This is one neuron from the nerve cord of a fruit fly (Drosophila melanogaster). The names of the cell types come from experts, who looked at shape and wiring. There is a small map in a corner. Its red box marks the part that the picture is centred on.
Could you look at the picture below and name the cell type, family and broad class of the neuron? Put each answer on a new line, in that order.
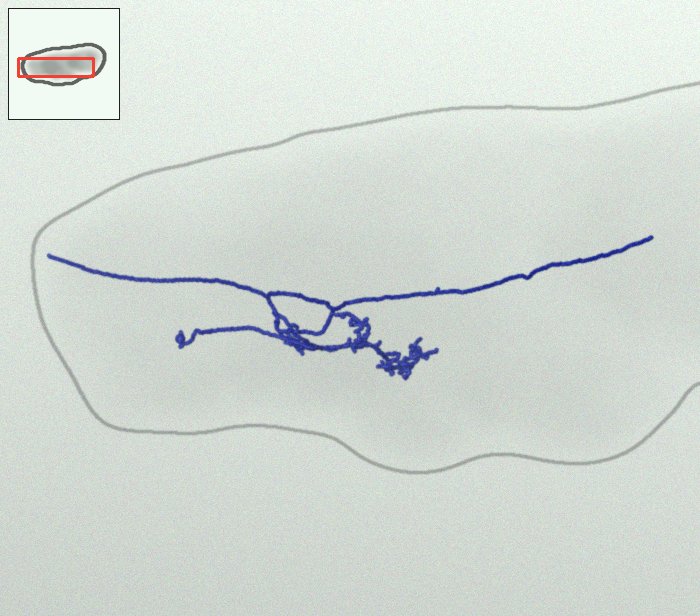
AN10B046
hemilineage 10B
ascending neuron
